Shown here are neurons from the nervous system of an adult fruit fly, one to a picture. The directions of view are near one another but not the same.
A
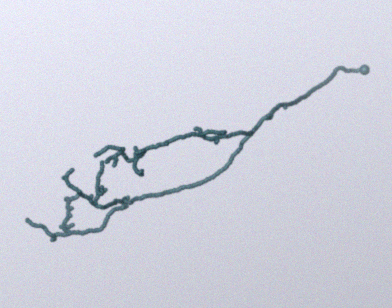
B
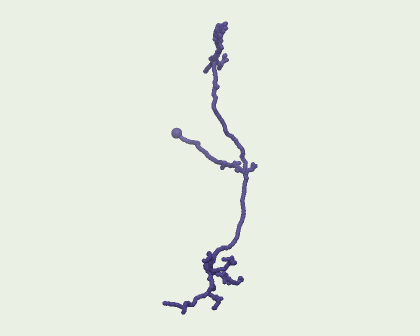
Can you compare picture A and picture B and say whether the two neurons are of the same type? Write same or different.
different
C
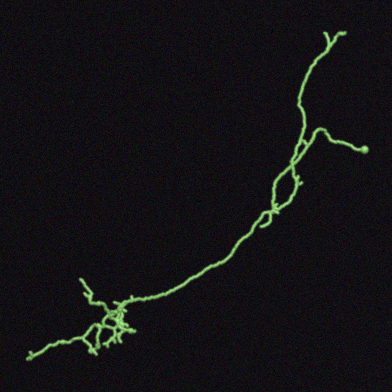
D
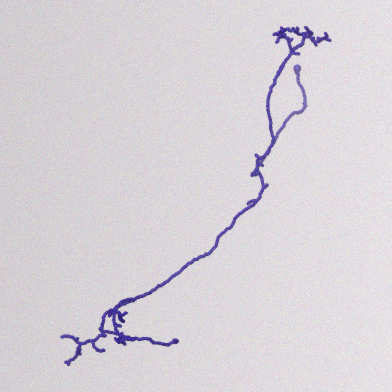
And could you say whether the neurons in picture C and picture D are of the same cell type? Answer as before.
same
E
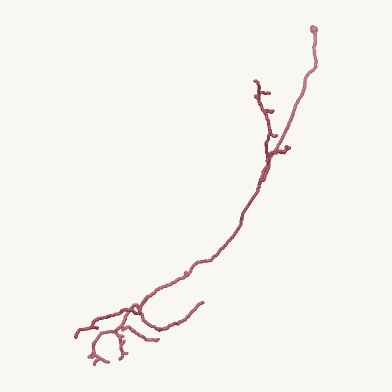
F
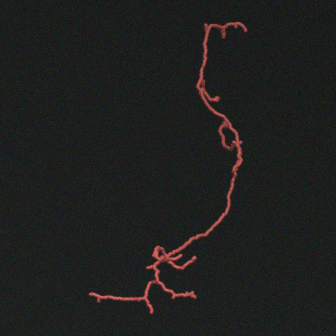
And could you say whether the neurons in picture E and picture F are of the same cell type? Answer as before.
same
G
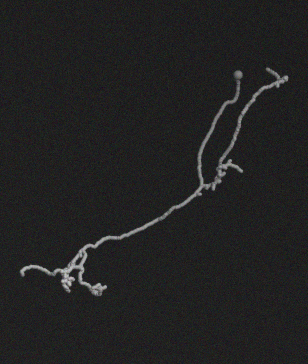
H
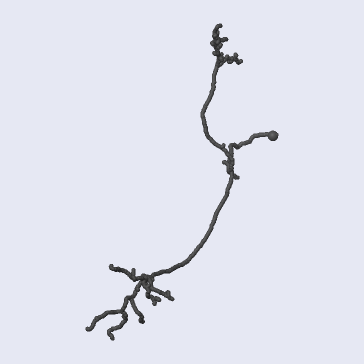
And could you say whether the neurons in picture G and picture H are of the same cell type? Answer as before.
same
